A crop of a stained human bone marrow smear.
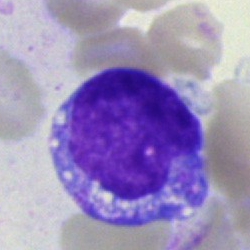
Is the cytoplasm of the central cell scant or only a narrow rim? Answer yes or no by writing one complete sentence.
Yes, the cytoplasm forms only a narrow rim around its nucleus.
